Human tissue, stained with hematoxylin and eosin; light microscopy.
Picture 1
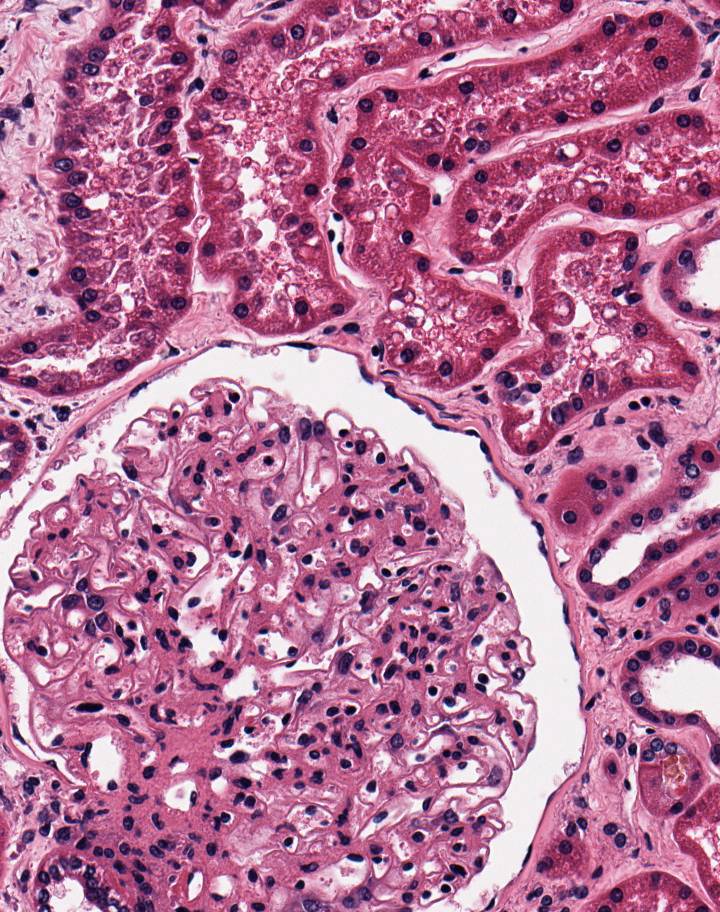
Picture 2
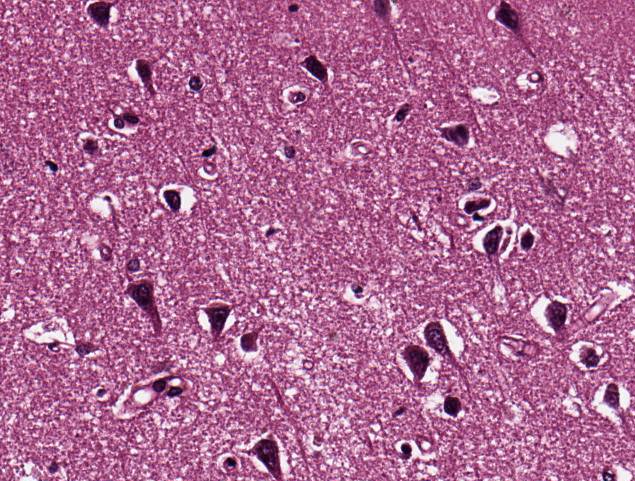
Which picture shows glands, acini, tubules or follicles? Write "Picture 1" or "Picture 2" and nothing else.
Picture 1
